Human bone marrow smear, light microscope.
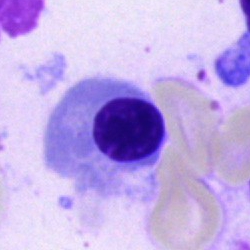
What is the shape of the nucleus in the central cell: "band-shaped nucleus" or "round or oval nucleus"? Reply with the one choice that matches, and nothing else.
Round or oval nucleus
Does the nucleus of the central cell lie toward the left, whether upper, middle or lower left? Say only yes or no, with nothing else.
No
